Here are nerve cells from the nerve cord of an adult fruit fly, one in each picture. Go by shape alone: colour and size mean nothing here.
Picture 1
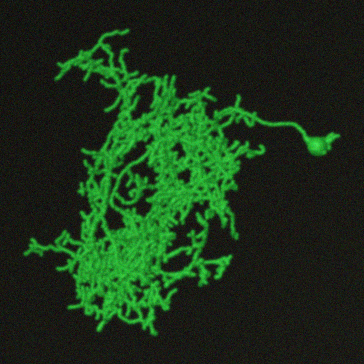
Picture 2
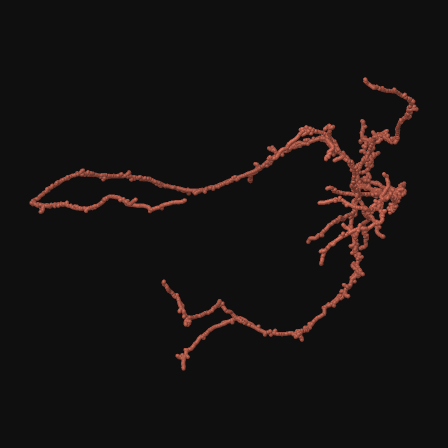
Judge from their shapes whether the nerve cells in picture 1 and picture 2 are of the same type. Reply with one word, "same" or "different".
different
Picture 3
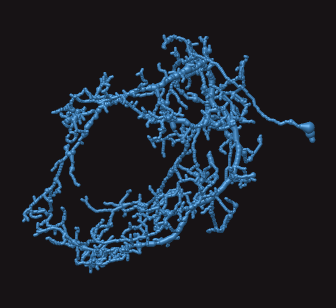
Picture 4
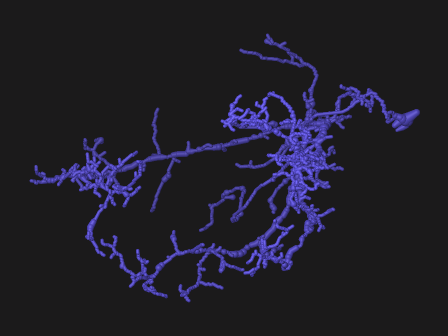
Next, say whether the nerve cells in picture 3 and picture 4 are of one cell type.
same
